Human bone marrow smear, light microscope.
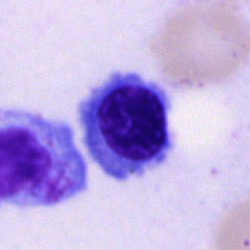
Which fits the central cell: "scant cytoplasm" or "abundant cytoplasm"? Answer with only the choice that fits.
Scant cytoplasm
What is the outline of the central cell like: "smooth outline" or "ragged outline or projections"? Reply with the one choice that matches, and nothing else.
Ragged outline or projections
